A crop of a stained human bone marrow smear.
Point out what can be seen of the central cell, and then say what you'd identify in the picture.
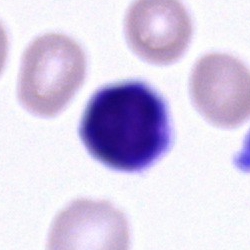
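Note first the outline of this cell: slightly angular rather than smoothly round. The nucleus occupies nearly the whole cell and stains a dense, deep purple throughout, with little or no cytoplasm visible around it. The cell is a lymphocyte.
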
